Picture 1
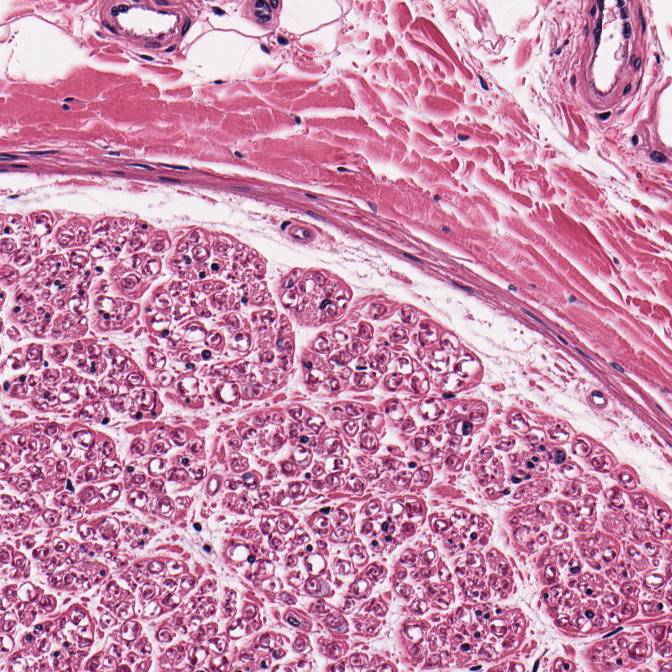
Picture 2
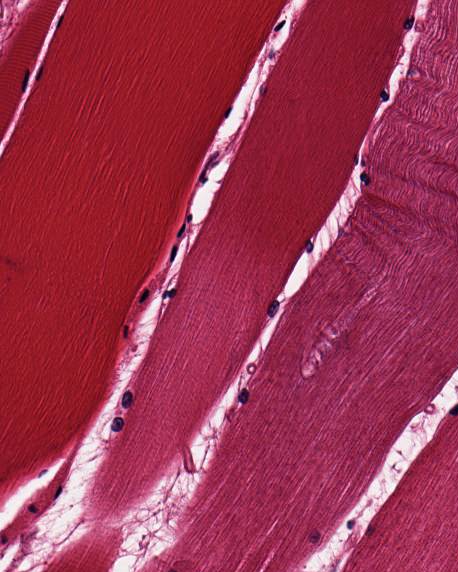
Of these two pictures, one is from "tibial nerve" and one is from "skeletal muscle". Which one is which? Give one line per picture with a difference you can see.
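Site of picture 1: tibial nerve. Within the mass the fibres are cut transversely, each appearing as a small round profile with a central core inside a pale ring.
Site of picture 2: skeletal muscle. Long, unbranched, parallel fibres run diagonally across the whole field from lower left to upper right.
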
